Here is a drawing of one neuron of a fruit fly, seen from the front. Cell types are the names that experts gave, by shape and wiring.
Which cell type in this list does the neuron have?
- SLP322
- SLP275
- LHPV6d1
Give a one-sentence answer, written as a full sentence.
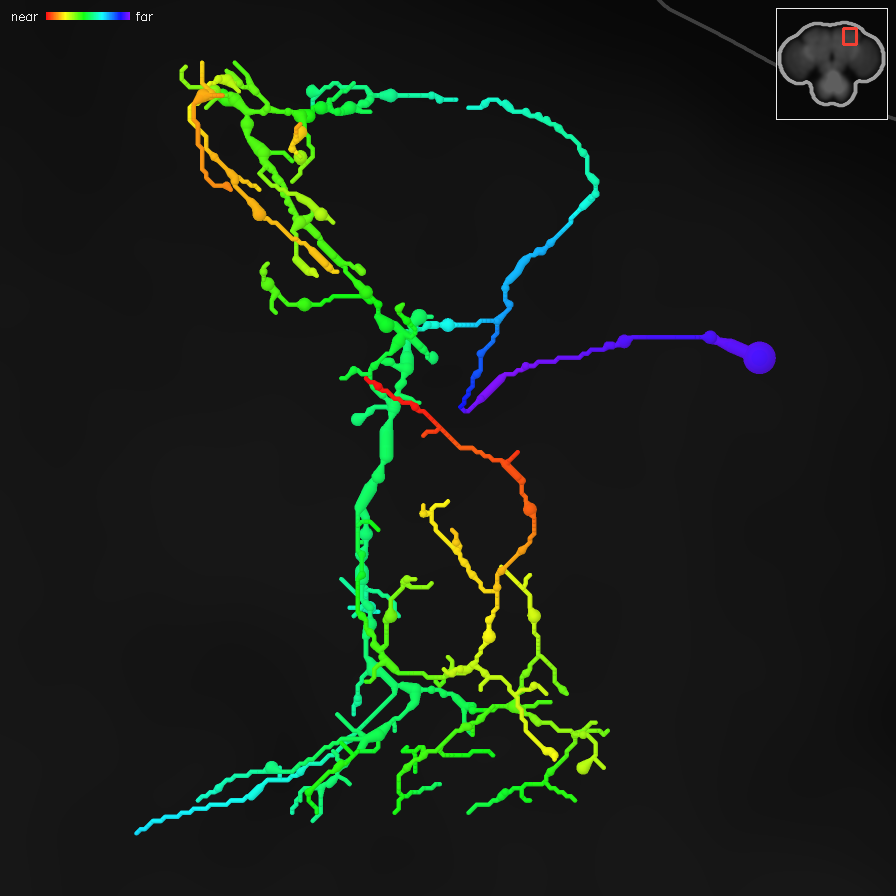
By its cell type, the neuron is SLP275.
